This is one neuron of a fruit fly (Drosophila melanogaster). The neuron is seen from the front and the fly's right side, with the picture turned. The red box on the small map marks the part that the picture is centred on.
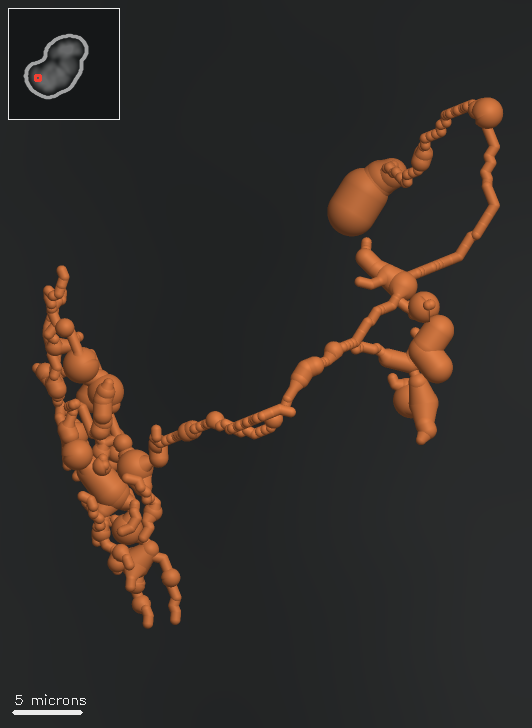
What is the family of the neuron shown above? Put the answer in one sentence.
The family is T.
